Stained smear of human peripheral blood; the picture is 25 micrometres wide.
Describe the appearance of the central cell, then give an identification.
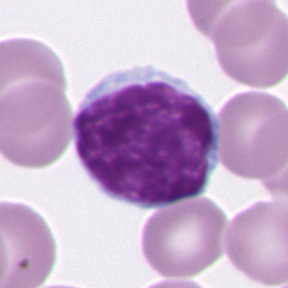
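A roughly round outline encloses a nucleus that is round to slightly oval, without lobes or indentation. No granules are visible in the cytoplasm, whose upper edge looks faintly frayed rather than smooth. This is a typical lymphocyte.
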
